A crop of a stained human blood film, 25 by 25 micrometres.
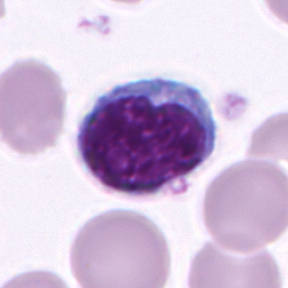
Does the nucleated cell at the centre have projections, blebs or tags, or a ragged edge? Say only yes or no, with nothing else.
No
